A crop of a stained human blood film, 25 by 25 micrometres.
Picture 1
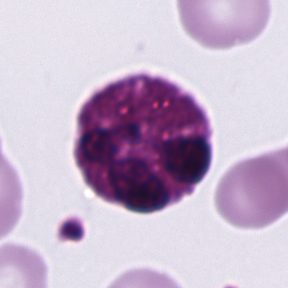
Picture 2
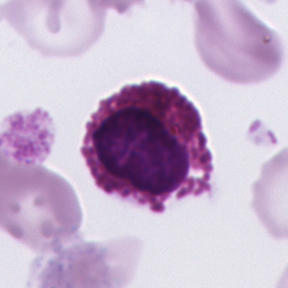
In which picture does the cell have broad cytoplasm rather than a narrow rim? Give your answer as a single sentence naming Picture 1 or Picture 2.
Picture 1 holds the cell with plentiful cytoplasm.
